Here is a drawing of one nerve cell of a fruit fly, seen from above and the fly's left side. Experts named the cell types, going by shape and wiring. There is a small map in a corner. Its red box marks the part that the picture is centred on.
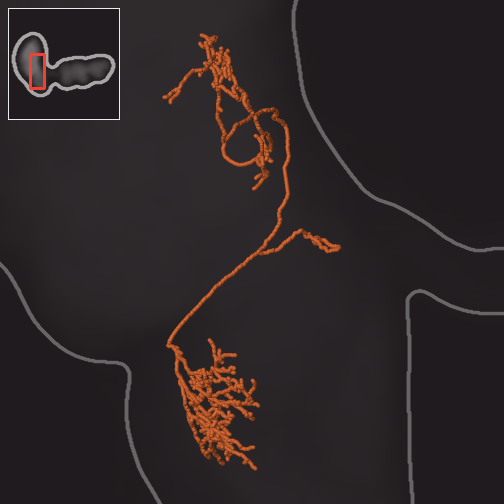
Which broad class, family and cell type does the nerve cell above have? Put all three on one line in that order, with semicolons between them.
visual projection neuron; MeVP; MeVP35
